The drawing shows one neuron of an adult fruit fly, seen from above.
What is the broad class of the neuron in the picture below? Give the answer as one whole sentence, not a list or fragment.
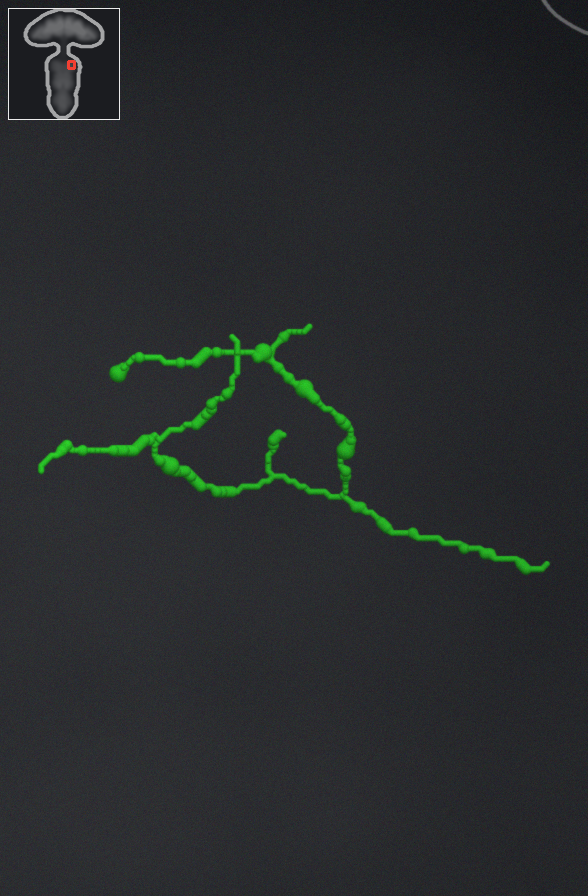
Of the broad classes, sensory neuron entering the nerve cord is the one for the neuron.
